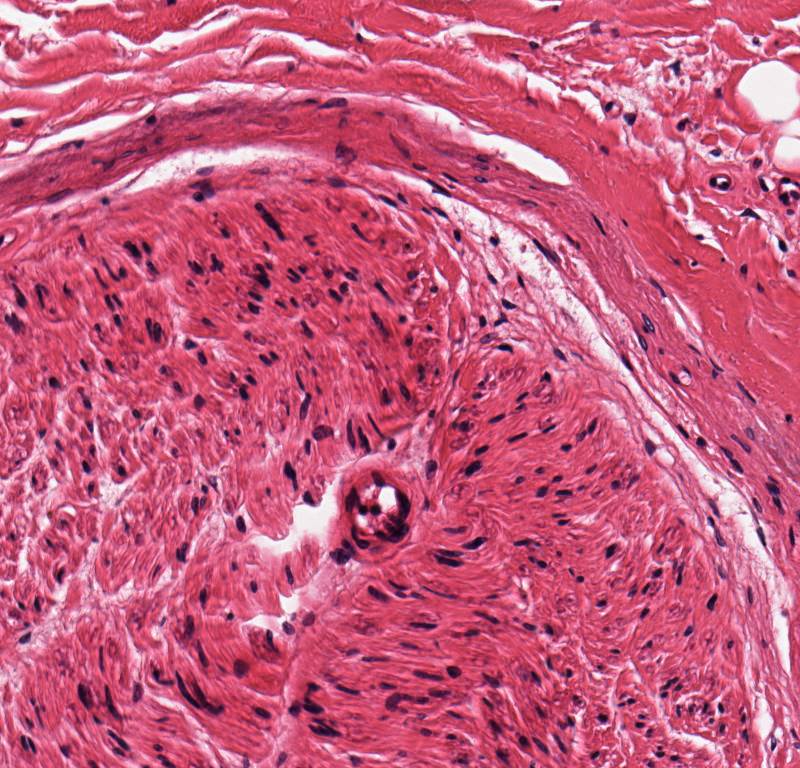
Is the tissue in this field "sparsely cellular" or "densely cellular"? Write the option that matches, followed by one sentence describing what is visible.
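Densely cellular. A large rounded mass of densely packed spindle cells fills the left and lower part of the field, bounded at the top and right by a curved band of fibrous tissue.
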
